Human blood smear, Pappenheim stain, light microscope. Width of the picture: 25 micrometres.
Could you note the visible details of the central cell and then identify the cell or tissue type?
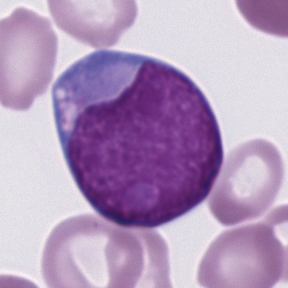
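Look at the nucleus: it's rounded, but there's a shallow notch along its upper border where the cytoplasm bulges into it. The chromatin is fine and granular, spread evenly with no coarse clumps. The cytoplasm stains blue, and a few small pale spots sit near its left edge. That's a myeloblast.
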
